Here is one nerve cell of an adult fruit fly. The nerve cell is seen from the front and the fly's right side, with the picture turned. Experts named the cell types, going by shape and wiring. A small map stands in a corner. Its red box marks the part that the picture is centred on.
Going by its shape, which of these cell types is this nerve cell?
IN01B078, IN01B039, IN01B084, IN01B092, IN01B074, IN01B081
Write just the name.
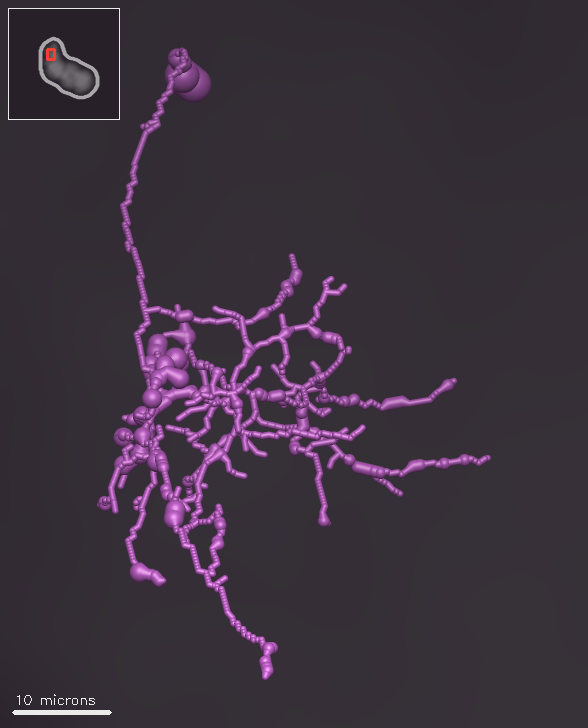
IN01B081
